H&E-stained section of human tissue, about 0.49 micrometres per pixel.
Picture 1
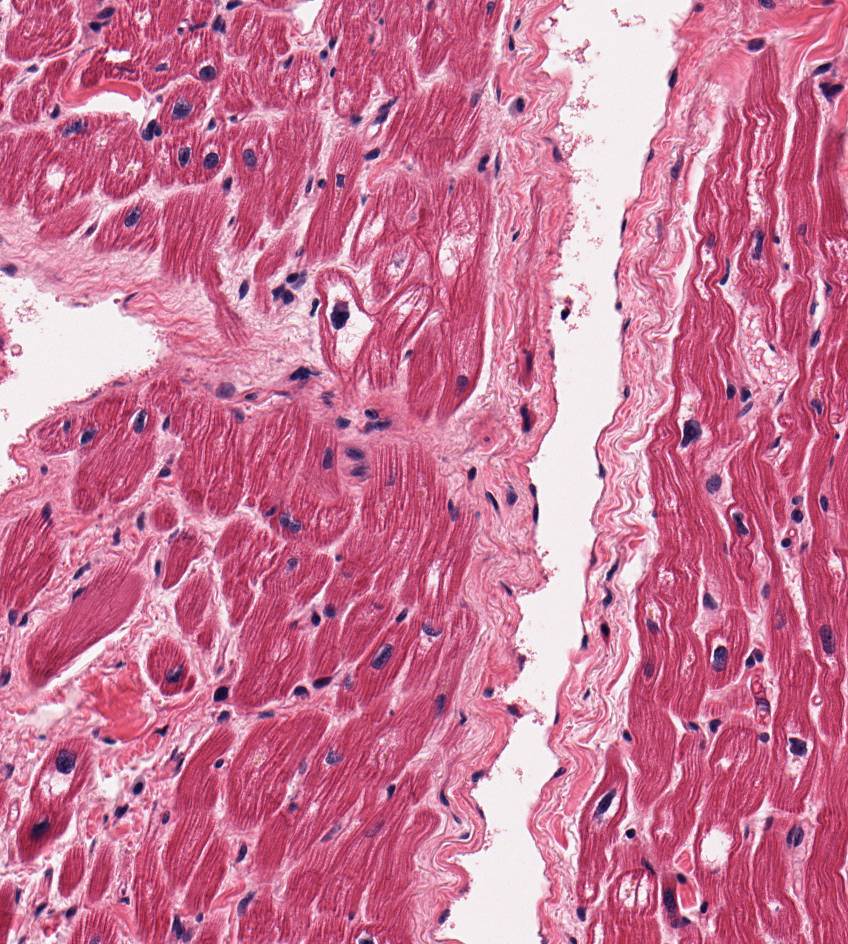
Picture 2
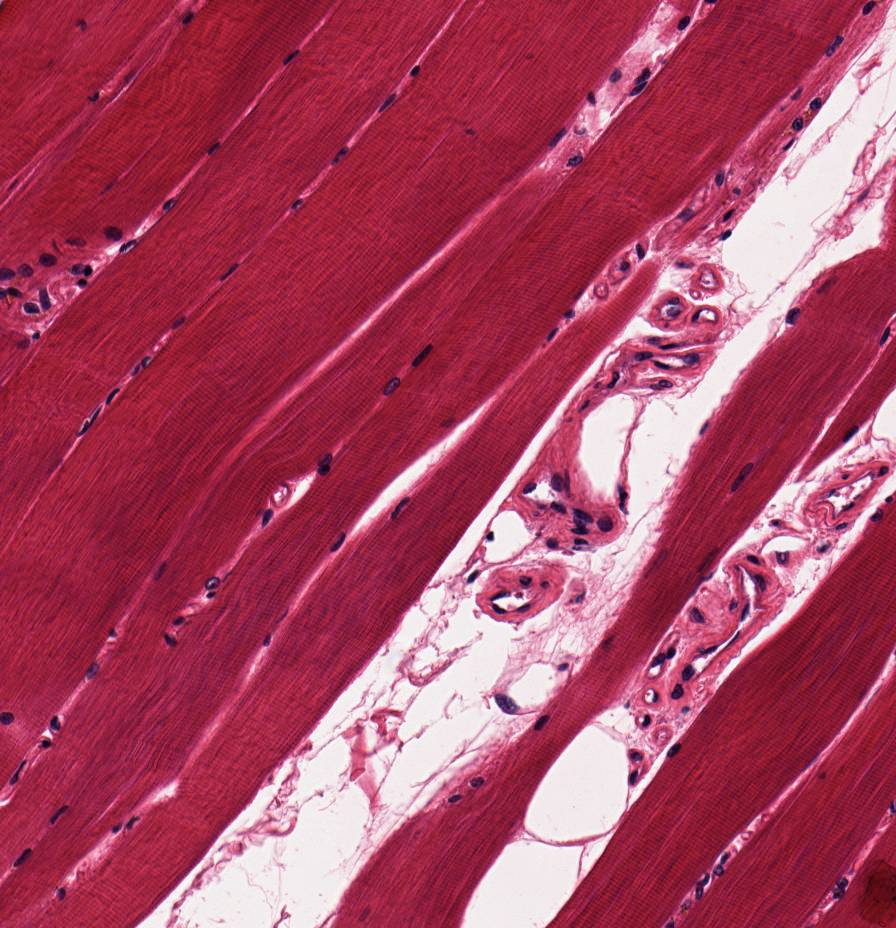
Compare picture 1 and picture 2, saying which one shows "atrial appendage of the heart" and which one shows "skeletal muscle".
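Let me see: picture 1 is the atrial appendage of the heart, and picture 2 is skeletal muscle. In picture 1 an empty white gap runs from top to bottom just right of centre, separating a broad left piece of tissue from a narrower right strip, and in that strip the fibres run roughly parallel from top to bottom. Each of its muscle cells has a single oval nucleus sitting centrally in the fibre, whereas in picture 2 the nuclei are flattened and elongated and lie at the fibre edges.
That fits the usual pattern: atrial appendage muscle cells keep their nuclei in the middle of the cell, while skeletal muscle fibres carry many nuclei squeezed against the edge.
I also notice the fibres in picture 1 branch and join their neighbours, but those in picture 2 are unbranched and keep roughly parallel sides across the field.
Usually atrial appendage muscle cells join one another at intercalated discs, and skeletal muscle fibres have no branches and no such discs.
Finally, picture 2 shows fine, regular transverse cross-striations along the fibres, with cytoplasm stained a deep, uniform eosinophilic red.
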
